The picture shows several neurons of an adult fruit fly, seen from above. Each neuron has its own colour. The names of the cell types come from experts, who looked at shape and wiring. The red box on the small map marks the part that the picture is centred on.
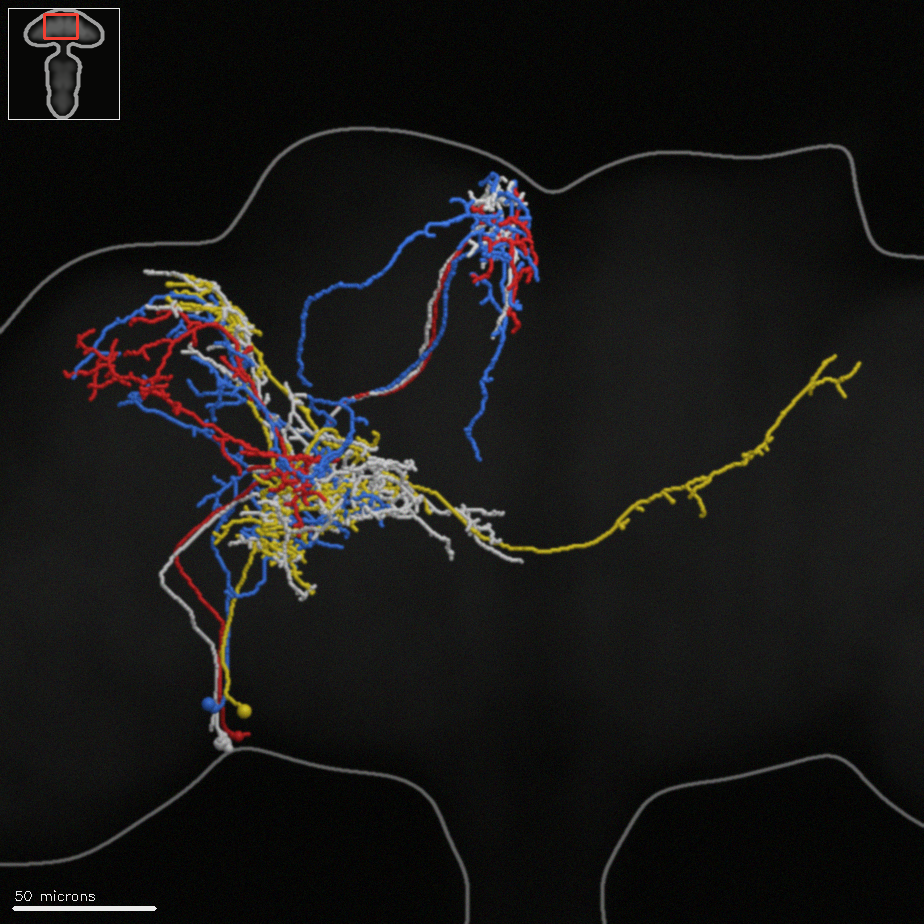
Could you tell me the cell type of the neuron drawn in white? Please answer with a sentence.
The cell type is CL261.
